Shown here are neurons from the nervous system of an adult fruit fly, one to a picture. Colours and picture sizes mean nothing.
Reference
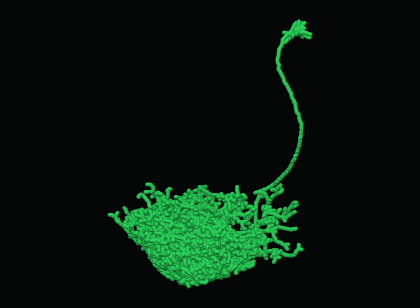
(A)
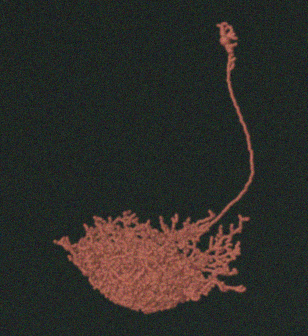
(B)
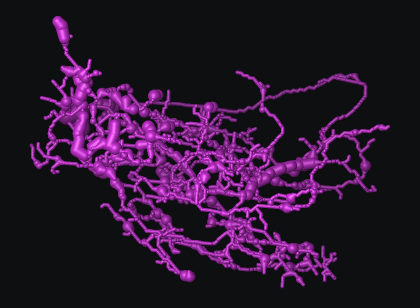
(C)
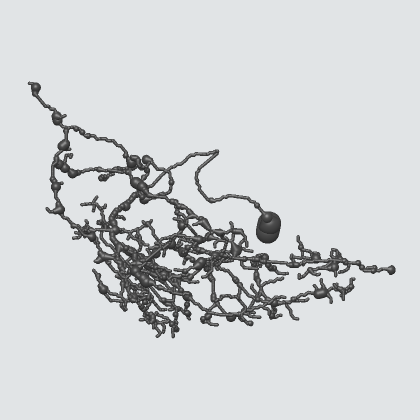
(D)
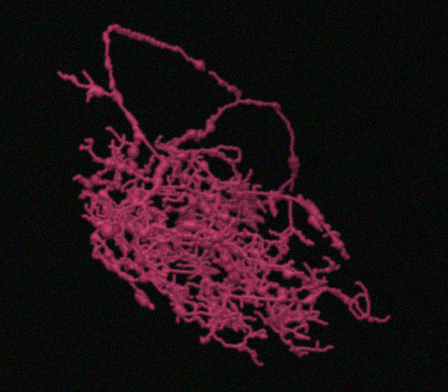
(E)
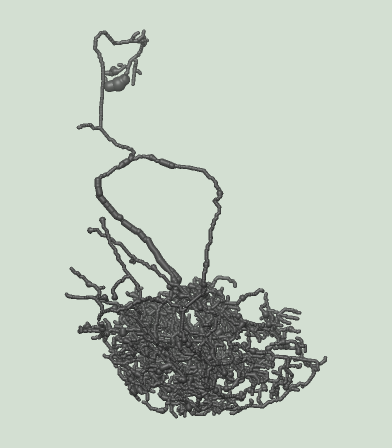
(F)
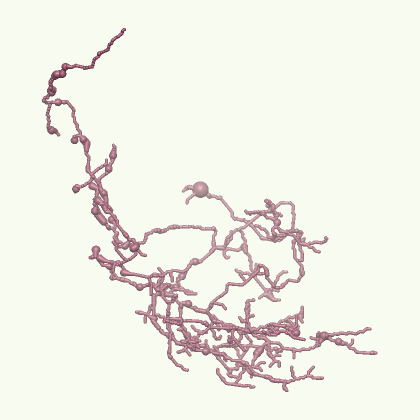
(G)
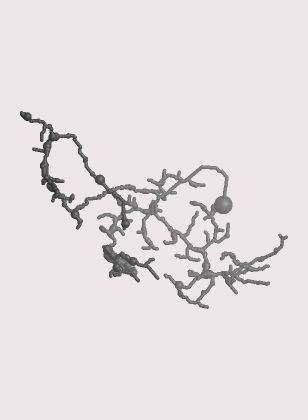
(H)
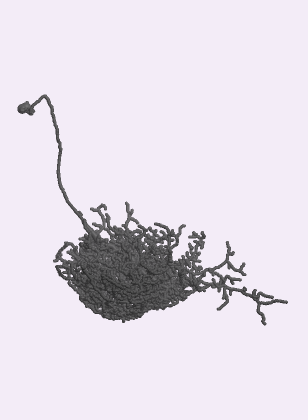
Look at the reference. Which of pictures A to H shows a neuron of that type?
Picture A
